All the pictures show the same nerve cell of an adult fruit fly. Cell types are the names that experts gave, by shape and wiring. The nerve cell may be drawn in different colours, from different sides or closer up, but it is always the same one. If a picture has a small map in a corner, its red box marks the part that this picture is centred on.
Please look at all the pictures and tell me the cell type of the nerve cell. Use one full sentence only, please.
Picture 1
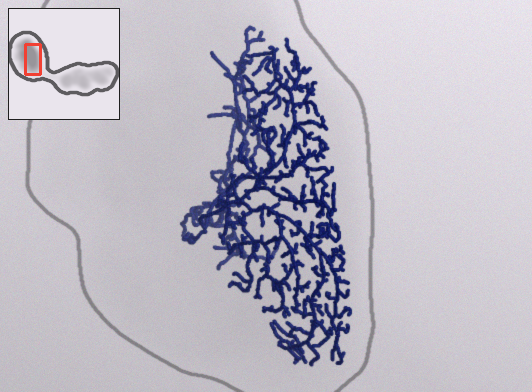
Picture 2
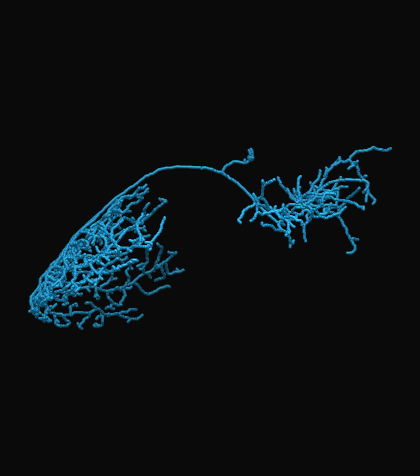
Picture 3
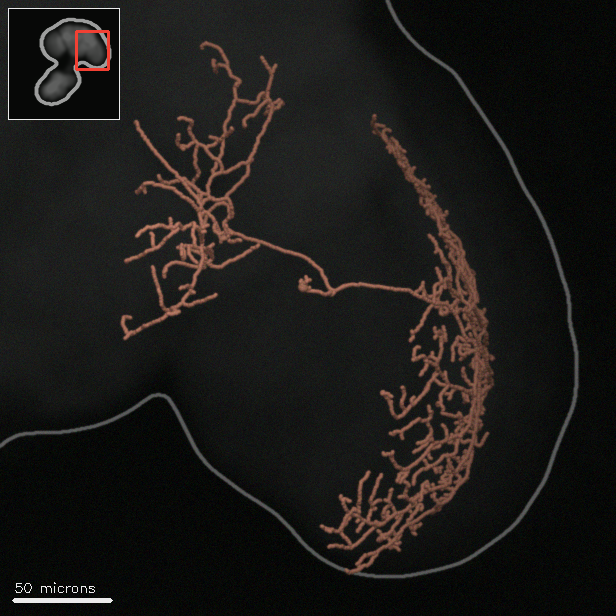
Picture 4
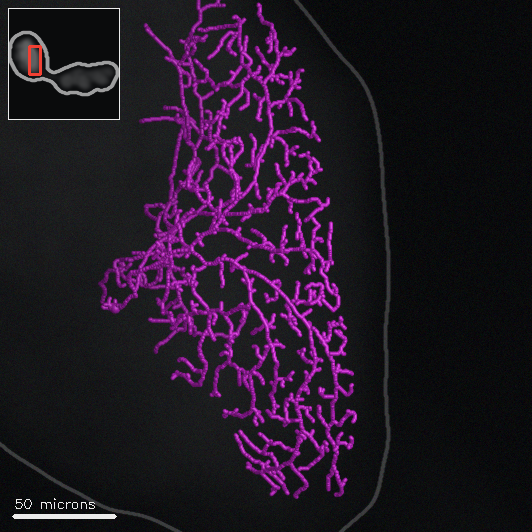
The single nerve cell here is of type MeVP28.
